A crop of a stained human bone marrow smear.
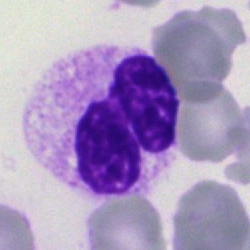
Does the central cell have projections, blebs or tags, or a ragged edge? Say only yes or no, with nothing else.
No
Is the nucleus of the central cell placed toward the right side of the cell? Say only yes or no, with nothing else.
Yes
